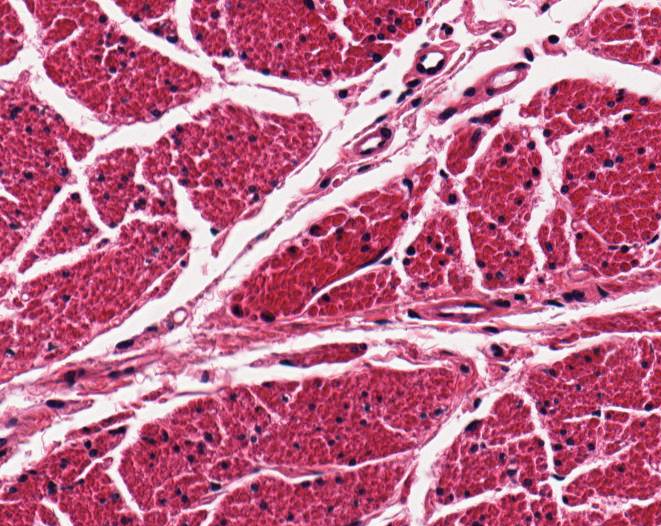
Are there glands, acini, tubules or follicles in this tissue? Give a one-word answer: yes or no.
No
